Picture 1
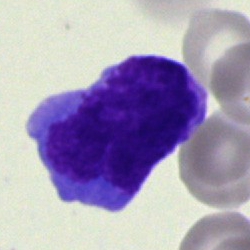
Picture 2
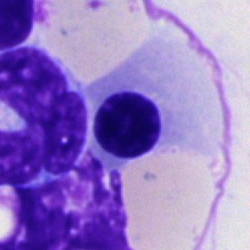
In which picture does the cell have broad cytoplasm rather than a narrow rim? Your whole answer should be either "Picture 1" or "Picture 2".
Picture 2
